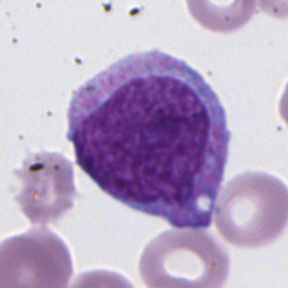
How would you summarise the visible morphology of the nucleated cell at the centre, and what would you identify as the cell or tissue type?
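Pressed toward the lower left edge of the cell, the nucleus lies off-centre. The cytoplasm is pale lilac, deepening to blue at its outer edge, and carries a fine dusting of small pinkish-purple granules. A single small, clear, round vacuole lies in the cytoplasm at the lower right corner. This is an atypical promyelocyte.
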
